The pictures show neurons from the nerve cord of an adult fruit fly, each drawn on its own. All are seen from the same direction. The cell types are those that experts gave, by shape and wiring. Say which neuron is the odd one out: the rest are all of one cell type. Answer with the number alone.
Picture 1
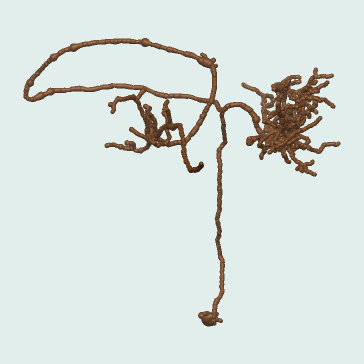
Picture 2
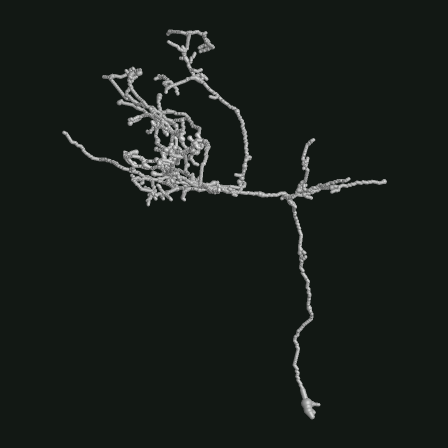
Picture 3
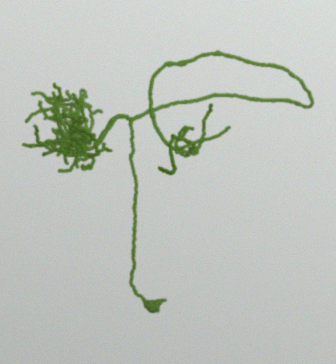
2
